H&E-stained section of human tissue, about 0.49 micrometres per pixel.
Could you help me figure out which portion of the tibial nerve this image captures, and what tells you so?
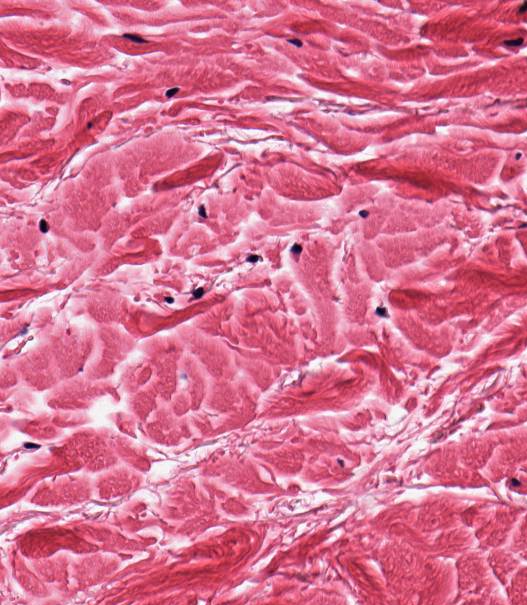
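I'd call this epineurium. The pink fibres run every which way, across, obliquely and lengthwise, with no single orientation.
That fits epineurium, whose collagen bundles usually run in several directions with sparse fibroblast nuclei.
Nuclei are indeed sparse, and the few present are small, dark and compact. Between the fibres, thin pale wisps of loose connective tissue show, best through the centre.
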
